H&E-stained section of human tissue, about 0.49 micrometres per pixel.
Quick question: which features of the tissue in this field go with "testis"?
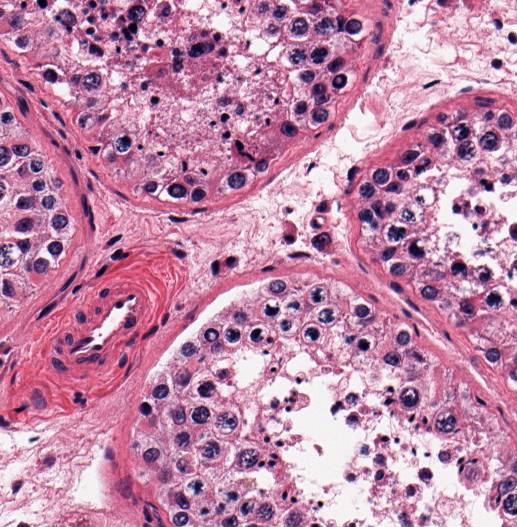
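In this testis, several rounded tubules cut in cross-section fill most of the field, separated by narrow strips of stroma. Each tubule is bounded by a thin rim of flattened spindle cells with elongated dark nuclei. This rim goes with the name.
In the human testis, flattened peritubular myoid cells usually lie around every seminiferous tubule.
The tubules are lined by many layers of rounded cells, not a single layer, with numerous large round cells that have big round nuclei and coarse dark chromatin. Nothing seen is at odds with it.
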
